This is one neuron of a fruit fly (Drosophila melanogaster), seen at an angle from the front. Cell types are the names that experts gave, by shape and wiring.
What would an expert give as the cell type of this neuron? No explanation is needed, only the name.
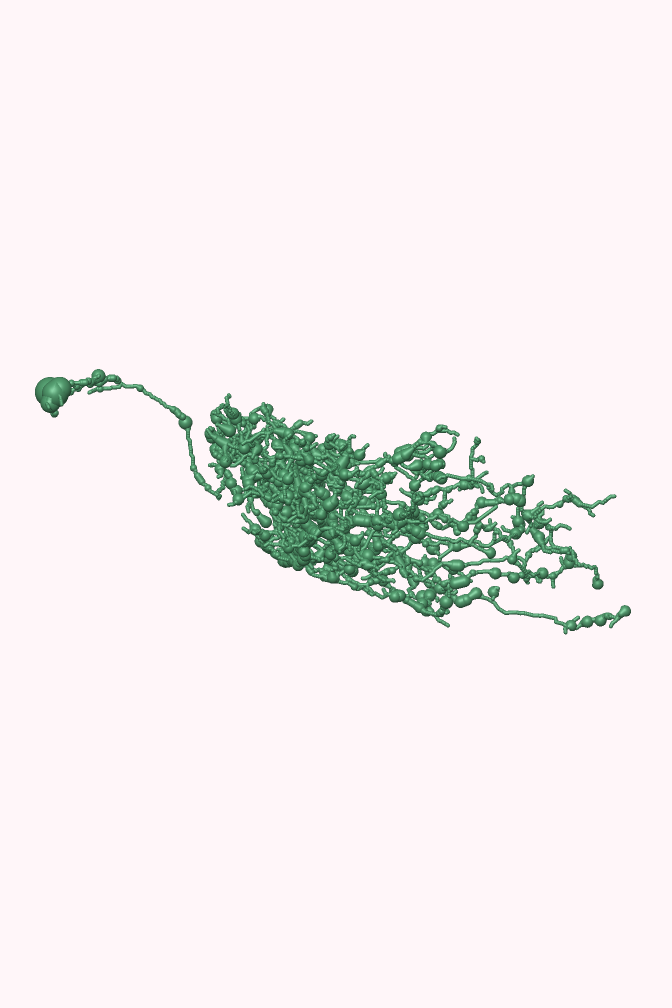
GNG168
